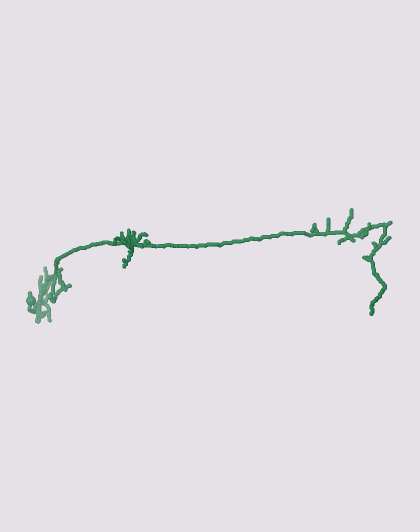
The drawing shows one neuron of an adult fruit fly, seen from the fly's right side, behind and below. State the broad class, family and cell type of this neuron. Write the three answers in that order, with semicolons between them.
optic-lobe intrinsic neuron; TmY; TmY21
